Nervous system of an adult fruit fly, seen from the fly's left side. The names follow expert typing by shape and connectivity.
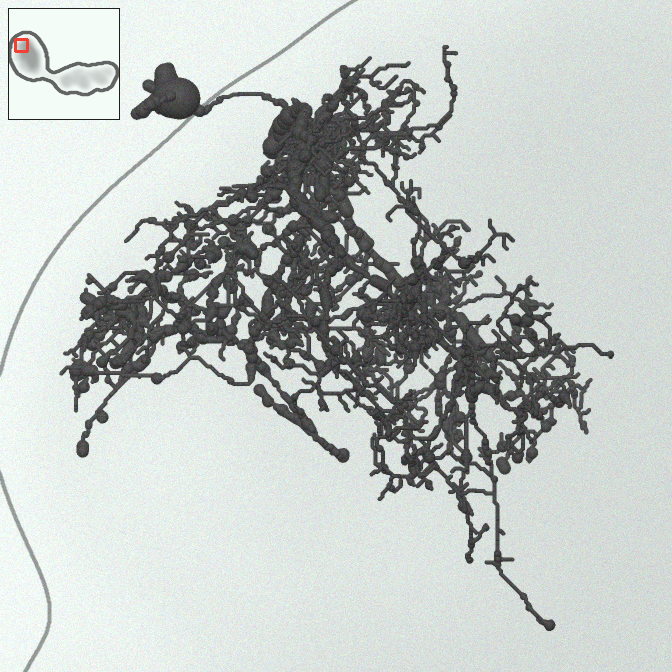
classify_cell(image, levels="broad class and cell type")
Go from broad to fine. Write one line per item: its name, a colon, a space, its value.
broad class: central-brain intrinsic neuron
cell type: SIP102m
